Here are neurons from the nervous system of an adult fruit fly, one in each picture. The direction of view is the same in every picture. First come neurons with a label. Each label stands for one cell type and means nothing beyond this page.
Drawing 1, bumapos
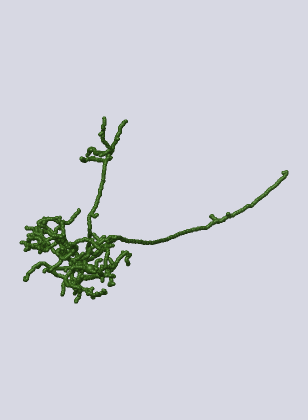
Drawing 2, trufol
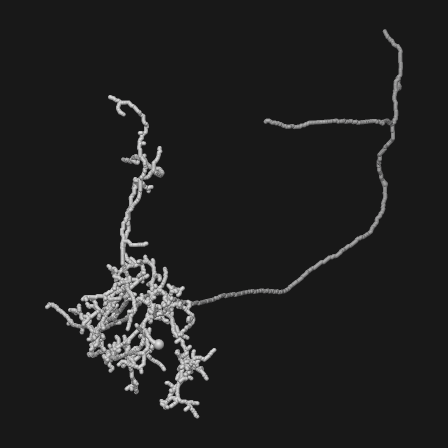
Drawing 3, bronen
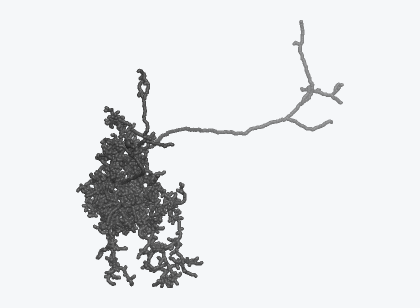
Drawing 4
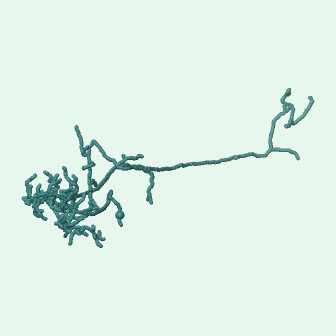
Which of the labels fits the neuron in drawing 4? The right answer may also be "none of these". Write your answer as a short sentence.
It belongs to none of these.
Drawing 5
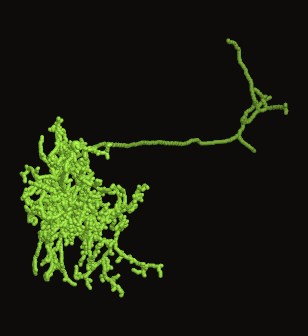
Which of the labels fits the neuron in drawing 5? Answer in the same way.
It belongs to bronen.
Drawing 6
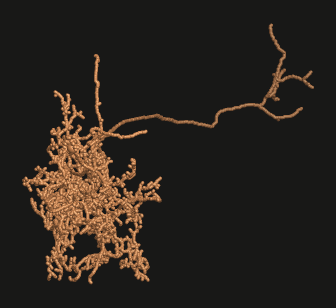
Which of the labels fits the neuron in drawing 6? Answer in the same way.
It belongs to bronen.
